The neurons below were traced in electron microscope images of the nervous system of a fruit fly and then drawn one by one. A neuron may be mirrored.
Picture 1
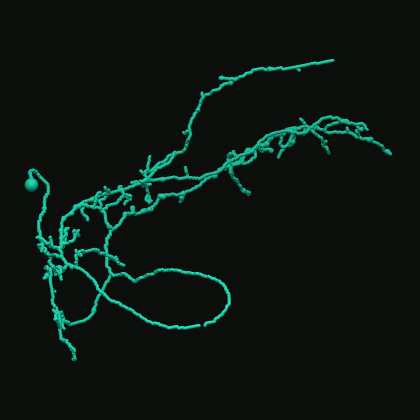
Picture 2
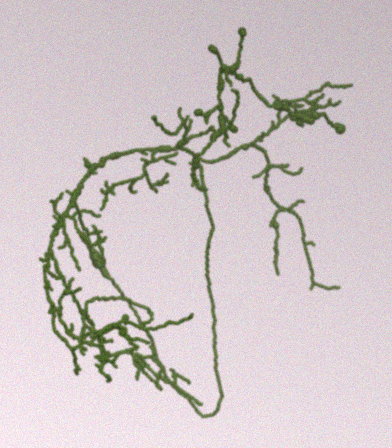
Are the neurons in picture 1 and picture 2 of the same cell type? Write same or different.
different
